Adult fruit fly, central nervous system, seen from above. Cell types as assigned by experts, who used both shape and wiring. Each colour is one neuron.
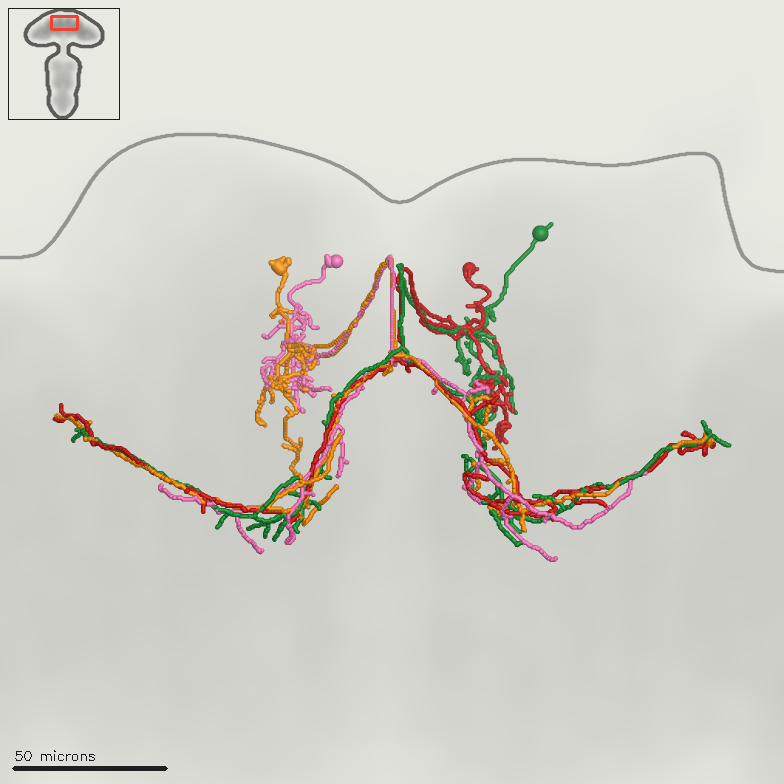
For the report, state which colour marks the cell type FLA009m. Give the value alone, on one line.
red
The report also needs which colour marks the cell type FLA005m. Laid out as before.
green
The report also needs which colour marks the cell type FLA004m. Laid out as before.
orange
